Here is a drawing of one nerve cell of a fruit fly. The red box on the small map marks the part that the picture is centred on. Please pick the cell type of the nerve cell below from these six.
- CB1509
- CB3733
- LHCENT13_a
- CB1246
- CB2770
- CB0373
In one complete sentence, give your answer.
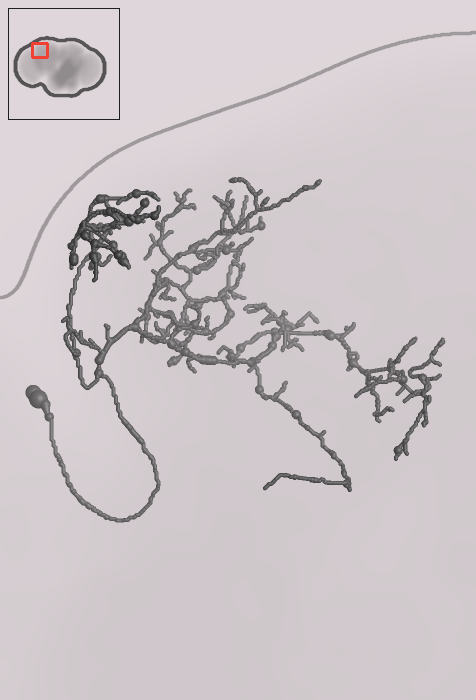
The cell type name for this nerve cell is LHCENT13_a.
